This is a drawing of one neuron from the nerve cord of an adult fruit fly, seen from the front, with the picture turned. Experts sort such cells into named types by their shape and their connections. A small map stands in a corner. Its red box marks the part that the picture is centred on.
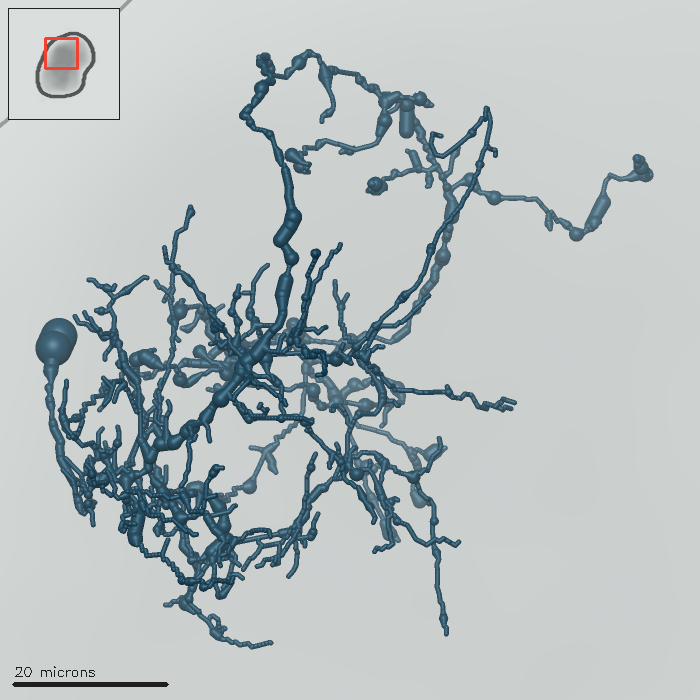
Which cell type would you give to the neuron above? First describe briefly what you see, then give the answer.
From left to right in the picture it spans about 80 microns. As drawn here it is about as wide as it is tall. Its broad class is nerve-cord intrinsic neuron. It is of cell type IN19B068.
